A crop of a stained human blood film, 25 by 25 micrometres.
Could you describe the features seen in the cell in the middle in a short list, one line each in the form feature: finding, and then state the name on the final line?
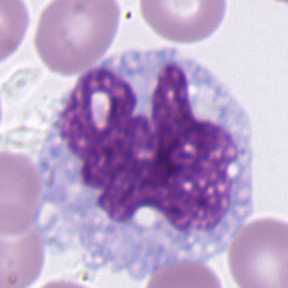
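Cytoplasm: plenty of it, pale greyish-blue
Vacuoles: many small clear ones, scattered throughout the cytoplasm
Chromatin: finely lacy, many small pale gaps, no coarse dark clumps
Outline: irregular, slightly scalloped
Name: monocyte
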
